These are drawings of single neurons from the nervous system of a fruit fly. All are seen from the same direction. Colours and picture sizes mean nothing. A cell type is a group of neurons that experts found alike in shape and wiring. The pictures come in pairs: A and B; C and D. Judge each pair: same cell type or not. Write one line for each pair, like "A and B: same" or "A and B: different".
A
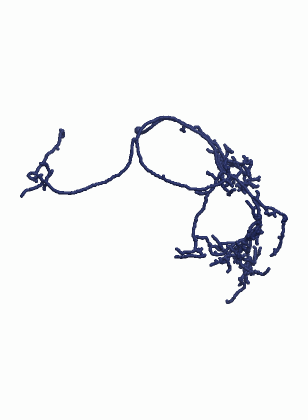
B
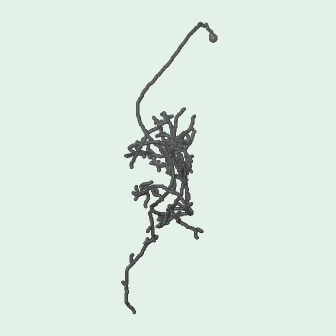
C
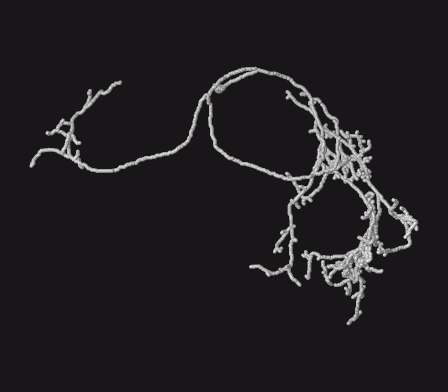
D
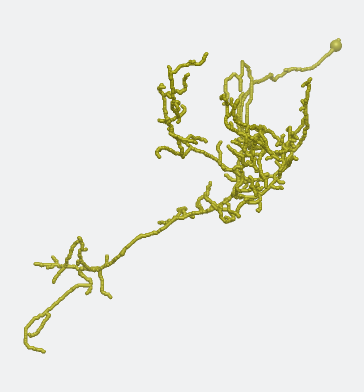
A and B: different
C and D: different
